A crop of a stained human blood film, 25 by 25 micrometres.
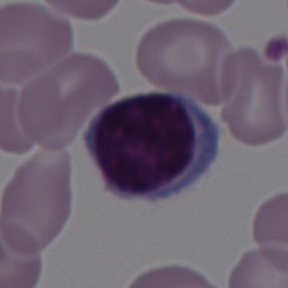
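Typical lymphocyte from a stained smear of human peripheral blood, the cell at the centre. The cell measures about 12 by 9 micrometres and has a smooth outline without projections. Its round nucleus, about 9 micrometres across, sits off-centre toward the left and fills about 70% of the cell's area. The chromatin is dark and dense throughout. The cytoplasm forms a crescent that is widest on the right side of the nucleus.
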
